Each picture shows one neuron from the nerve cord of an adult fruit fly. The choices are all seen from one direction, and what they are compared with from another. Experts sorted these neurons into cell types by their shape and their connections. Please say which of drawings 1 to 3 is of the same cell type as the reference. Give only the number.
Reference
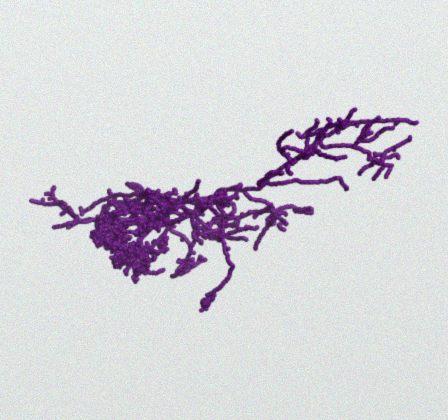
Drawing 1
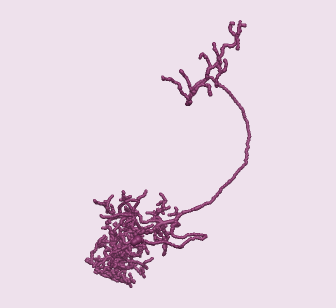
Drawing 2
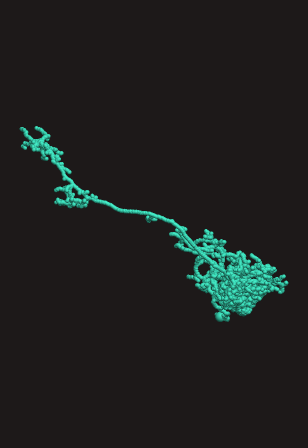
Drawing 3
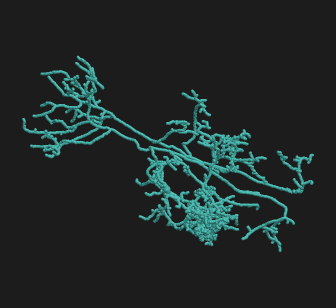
3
